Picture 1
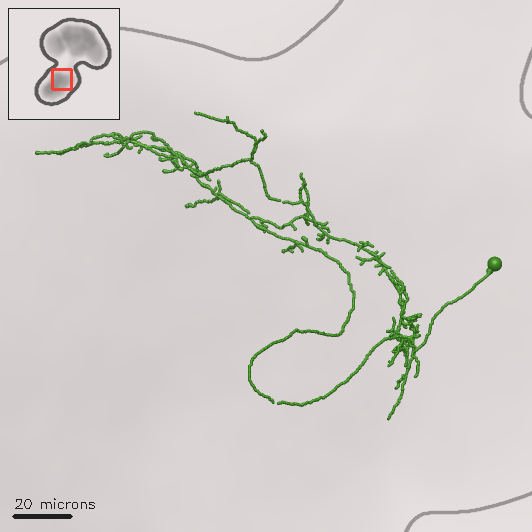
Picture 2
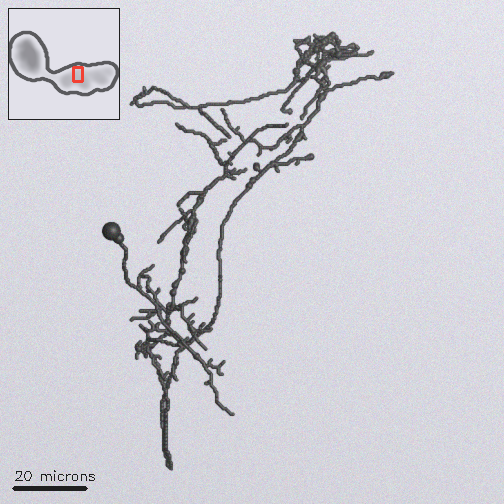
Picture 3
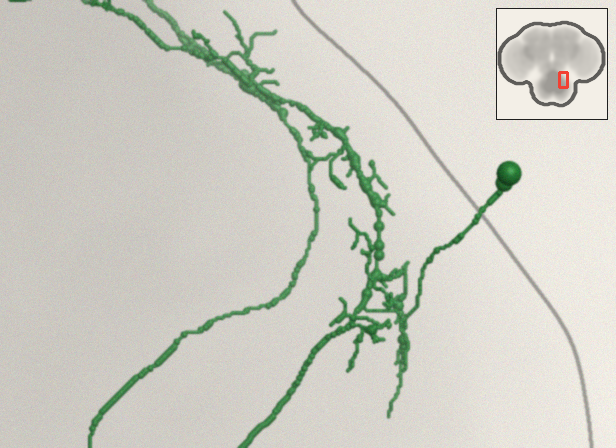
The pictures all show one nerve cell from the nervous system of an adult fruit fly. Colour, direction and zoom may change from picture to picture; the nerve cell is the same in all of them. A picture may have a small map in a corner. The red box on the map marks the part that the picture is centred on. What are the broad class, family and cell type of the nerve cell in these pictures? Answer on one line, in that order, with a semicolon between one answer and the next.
nerve-cord intrinsic neuron; hemilineage 17A; IN17A111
